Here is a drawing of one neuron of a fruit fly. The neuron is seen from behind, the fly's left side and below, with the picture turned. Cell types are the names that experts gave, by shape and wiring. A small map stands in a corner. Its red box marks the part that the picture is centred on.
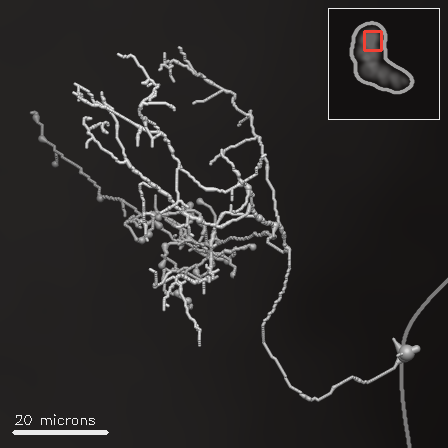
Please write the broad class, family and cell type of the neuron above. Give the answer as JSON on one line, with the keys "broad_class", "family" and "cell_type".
{"broad_class": "central-brain intrinsic neuron", "family": "hemilineage DM3_dorso_lateral", "cell_type": "SMP324"}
